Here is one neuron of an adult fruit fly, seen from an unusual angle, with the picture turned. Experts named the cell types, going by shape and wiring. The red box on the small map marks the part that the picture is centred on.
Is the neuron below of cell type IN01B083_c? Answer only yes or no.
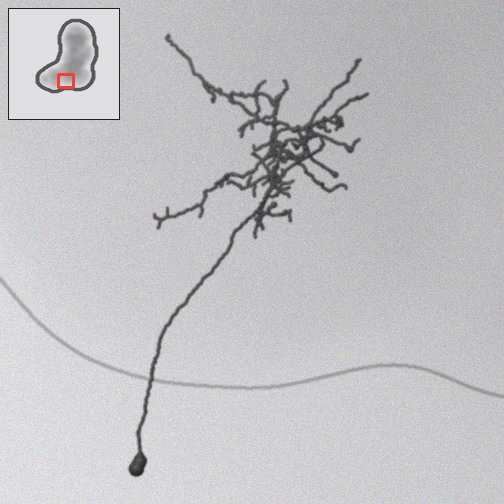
yes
